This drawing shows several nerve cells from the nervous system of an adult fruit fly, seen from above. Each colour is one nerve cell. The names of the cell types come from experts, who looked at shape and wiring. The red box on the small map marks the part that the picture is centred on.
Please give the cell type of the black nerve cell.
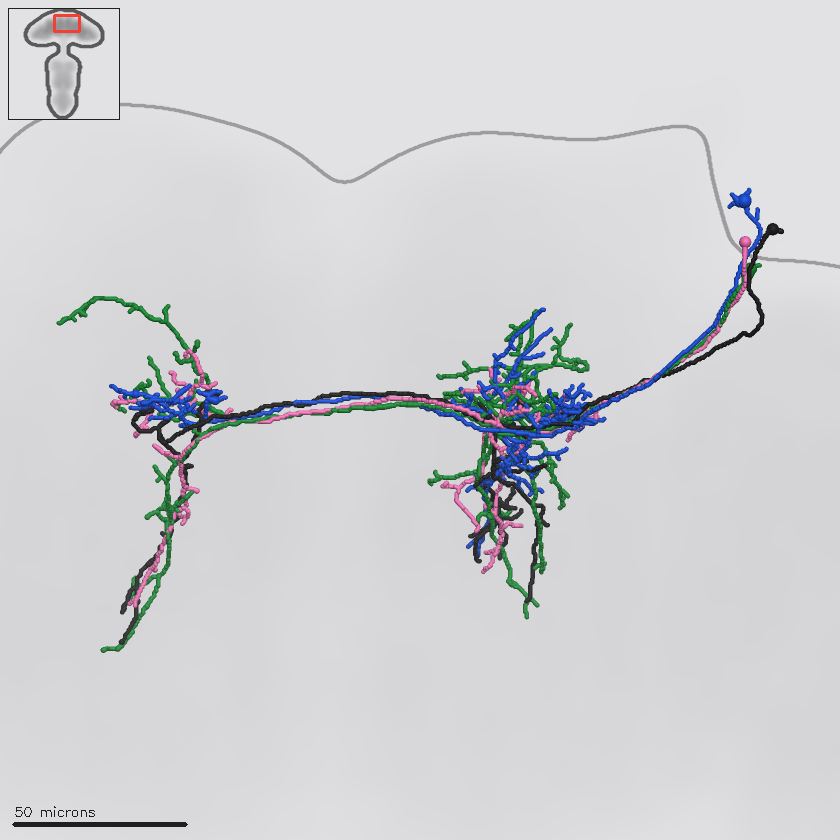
LAL089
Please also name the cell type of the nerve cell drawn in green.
CB3992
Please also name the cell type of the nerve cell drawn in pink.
LAL094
